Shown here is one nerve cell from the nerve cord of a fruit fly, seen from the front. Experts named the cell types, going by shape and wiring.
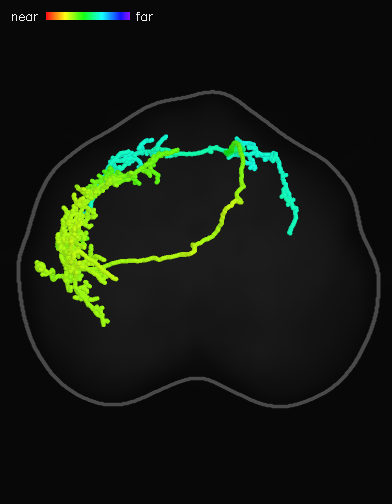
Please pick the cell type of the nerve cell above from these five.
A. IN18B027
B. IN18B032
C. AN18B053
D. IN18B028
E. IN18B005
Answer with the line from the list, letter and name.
A. IN18B027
